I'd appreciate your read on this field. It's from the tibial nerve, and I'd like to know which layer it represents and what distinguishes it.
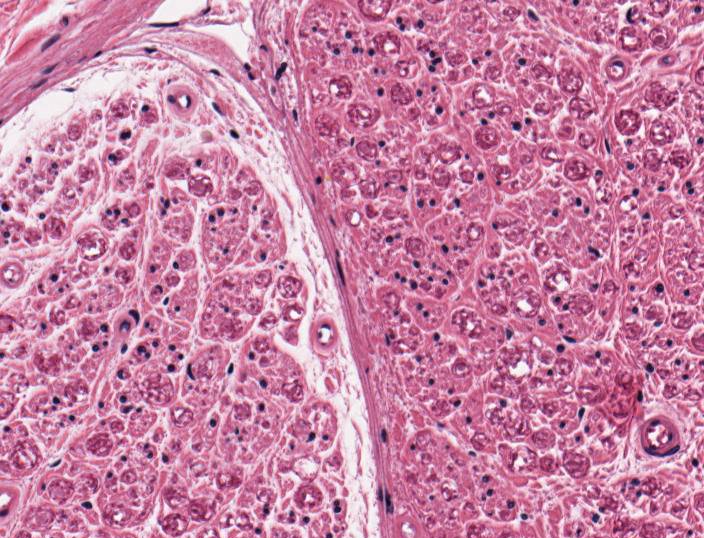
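That's nerve fascicle, split into two large compartments by a curved fibrous band from top centre to bottom centre. Small dark oval nuclei sit fairly evenly among rounded profiles in both. The band's flattened, elongated dark nuclei lie along its length.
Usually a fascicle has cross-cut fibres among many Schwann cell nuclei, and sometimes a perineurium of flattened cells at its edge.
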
